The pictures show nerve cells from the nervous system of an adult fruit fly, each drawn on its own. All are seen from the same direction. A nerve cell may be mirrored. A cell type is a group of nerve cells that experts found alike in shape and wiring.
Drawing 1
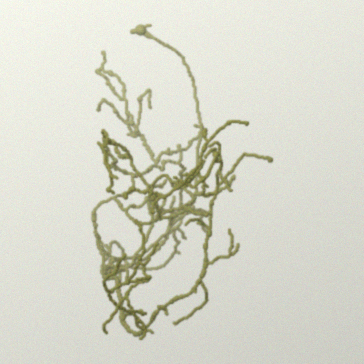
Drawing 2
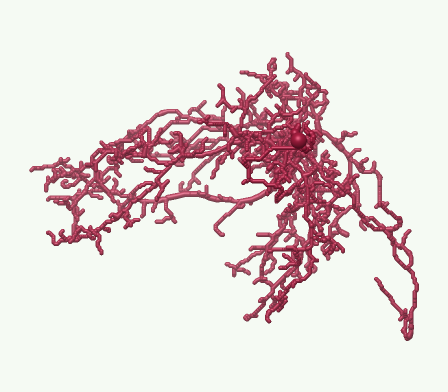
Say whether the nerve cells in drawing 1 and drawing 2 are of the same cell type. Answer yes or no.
no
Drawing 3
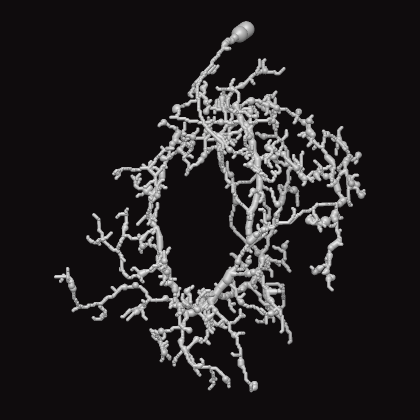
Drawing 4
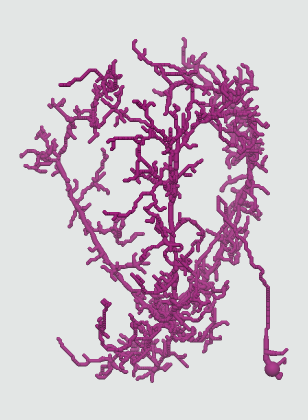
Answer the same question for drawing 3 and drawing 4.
yes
